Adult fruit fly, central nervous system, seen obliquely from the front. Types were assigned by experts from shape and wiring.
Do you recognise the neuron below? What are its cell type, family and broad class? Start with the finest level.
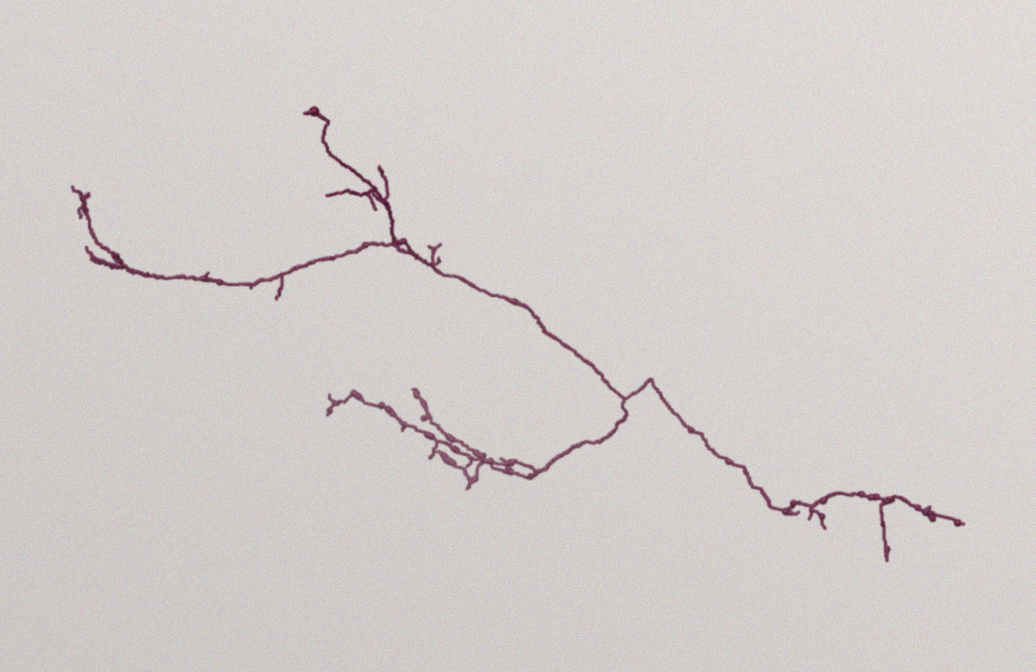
SIP020b; hemilineage SMPad2; central-brain intrinsic neuron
